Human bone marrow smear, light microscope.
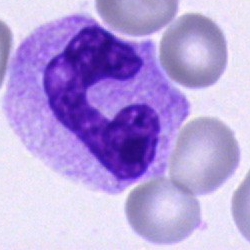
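Band neutrophil in a stained bone marrow smear. The outline is roughly round, its edge slightly uneven. The nucleus forms a curved band shaped like the letter C, open toward the right. Abundant pale lilac cytoplasm surrounds it, with no vacuoles seen.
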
